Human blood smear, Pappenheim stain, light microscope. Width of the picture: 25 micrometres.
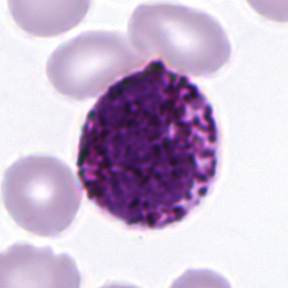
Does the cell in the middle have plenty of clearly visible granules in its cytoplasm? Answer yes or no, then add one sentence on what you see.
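Yes. The cell is crowded with coarse dark purple-black granules.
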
